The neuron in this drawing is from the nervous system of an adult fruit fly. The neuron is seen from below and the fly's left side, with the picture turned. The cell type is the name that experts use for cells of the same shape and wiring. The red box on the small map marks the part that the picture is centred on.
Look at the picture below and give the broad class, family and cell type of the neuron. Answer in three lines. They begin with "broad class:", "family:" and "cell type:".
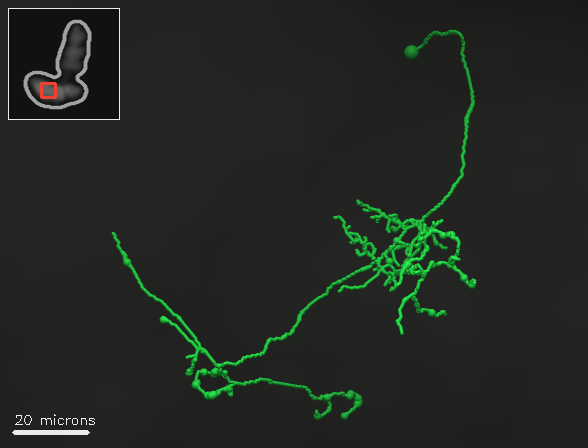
broad class: central-brain intrinsic neuron
family: class CX
cell type: FS1B_a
